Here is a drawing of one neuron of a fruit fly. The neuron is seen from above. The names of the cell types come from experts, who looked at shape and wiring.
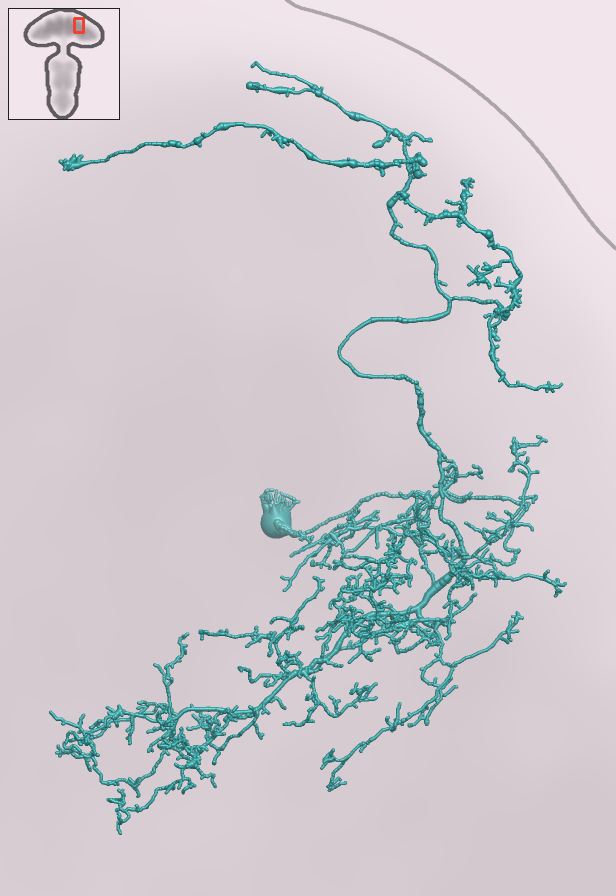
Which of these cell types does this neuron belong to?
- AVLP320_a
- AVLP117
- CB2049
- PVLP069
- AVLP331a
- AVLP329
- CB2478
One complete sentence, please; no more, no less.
The cell type this neuron represents is AVLP320_a.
